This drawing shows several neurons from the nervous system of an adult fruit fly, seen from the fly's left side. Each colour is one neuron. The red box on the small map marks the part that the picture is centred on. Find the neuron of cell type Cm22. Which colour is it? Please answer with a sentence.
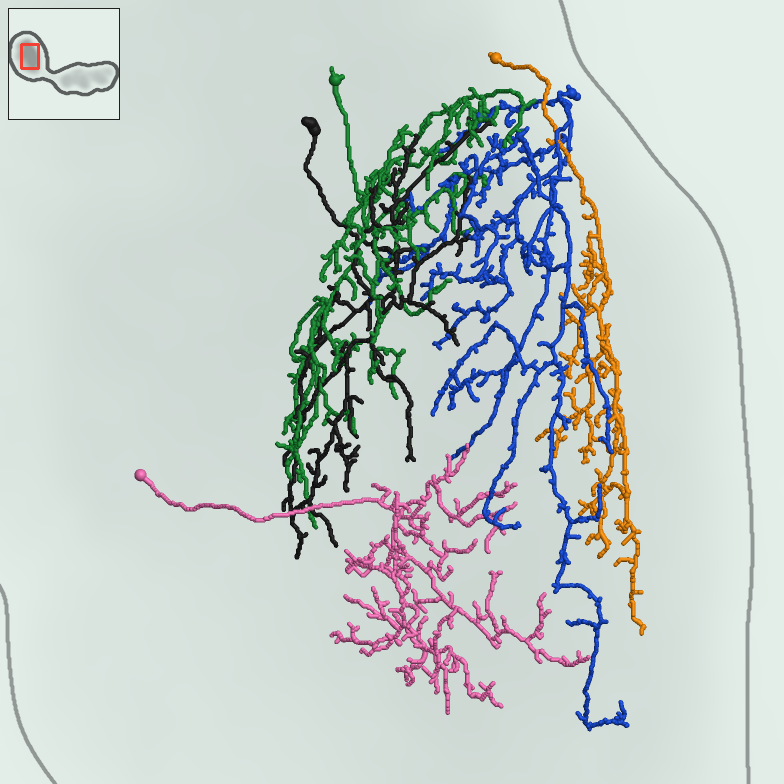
The colour is orange.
